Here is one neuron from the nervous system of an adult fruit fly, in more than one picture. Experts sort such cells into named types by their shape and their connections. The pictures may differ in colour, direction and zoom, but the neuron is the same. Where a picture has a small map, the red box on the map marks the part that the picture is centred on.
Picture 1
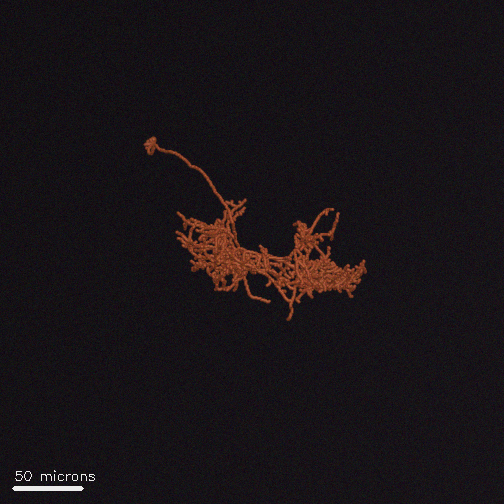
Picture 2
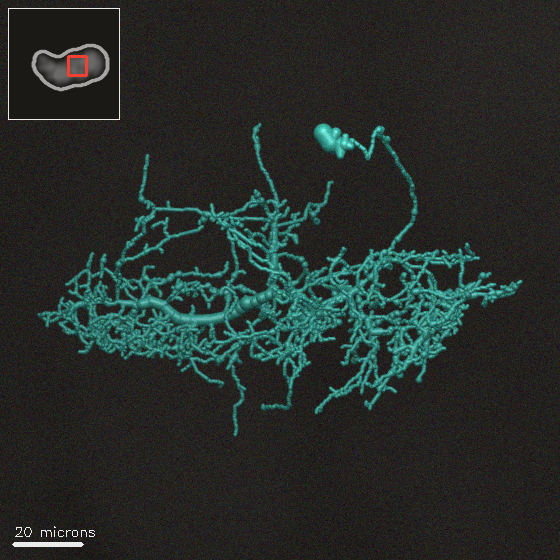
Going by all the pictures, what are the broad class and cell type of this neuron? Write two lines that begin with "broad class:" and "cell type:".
broad class: central-brain intrinsic neuron
cell type: PLP012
